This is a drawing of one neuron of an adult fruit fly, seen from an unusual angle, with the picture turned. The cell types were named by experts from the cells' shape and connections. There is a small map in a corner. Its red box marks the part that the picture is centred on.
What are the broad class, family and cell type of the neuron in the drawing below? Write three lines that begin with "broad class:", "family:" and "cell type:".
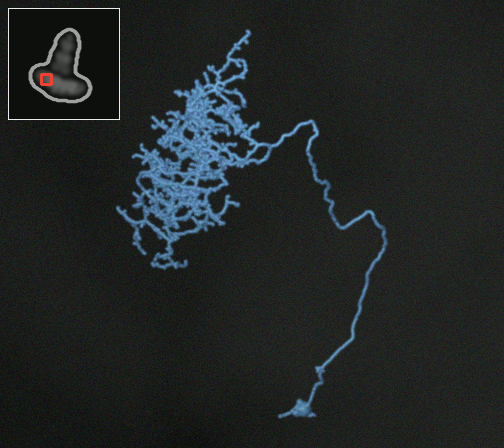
broad class: optic-lobe intrinsic neuron
family: Li
cell type: Li34a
